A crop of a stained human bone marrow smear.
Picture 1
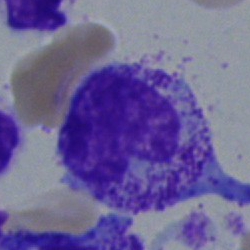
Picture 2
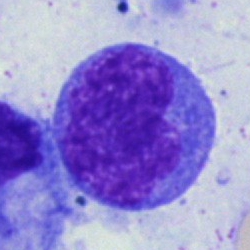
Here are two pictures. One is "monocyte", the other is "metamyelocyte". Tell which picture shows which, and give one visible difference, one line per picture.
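Picture 1 shows a metamyelocyte: The cytoplasm is packed with coarse dark purple granules, most crowded on the right side.
Picture 2 shows a monocyte: No distinct granules are seen in the cytoplasm.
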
